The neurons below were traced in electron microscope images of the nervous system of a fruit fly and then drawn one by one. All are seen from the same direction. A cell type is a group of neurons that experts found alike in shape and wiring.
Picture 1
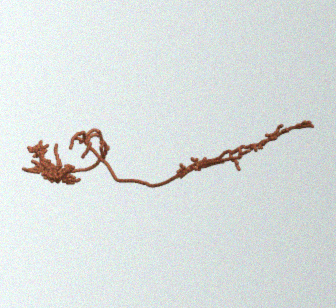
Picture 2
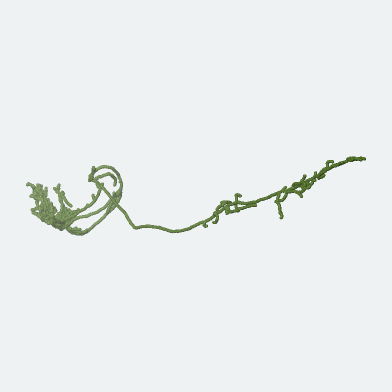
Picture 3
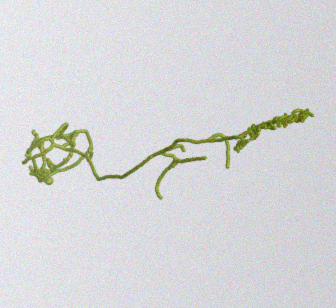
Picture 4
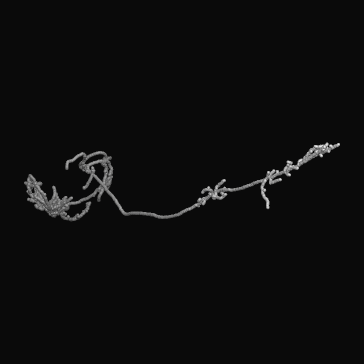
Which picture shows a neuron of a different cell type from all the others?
Picture 3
